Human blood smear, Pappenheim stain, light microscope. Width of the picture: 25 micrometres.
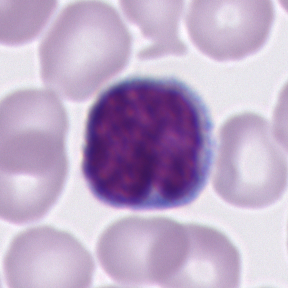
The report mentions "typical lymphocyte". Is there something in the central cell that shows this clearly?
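Taking this as a typical lymphocyte, the small notch in the lower edge of its nucleus fits well enough.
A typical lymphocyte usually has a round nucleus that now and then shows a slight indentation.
The size sits less comfortably, since the cell is about 12 micrometres across.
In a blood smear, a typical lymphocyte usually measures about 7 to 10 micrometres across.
Beyond that, I simply see dark purple, coarsely clumped chromatin in a nucleus that fills about 80% of the cell's area. The cytoplasm is pale blue and forms only a thin rim around it.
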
